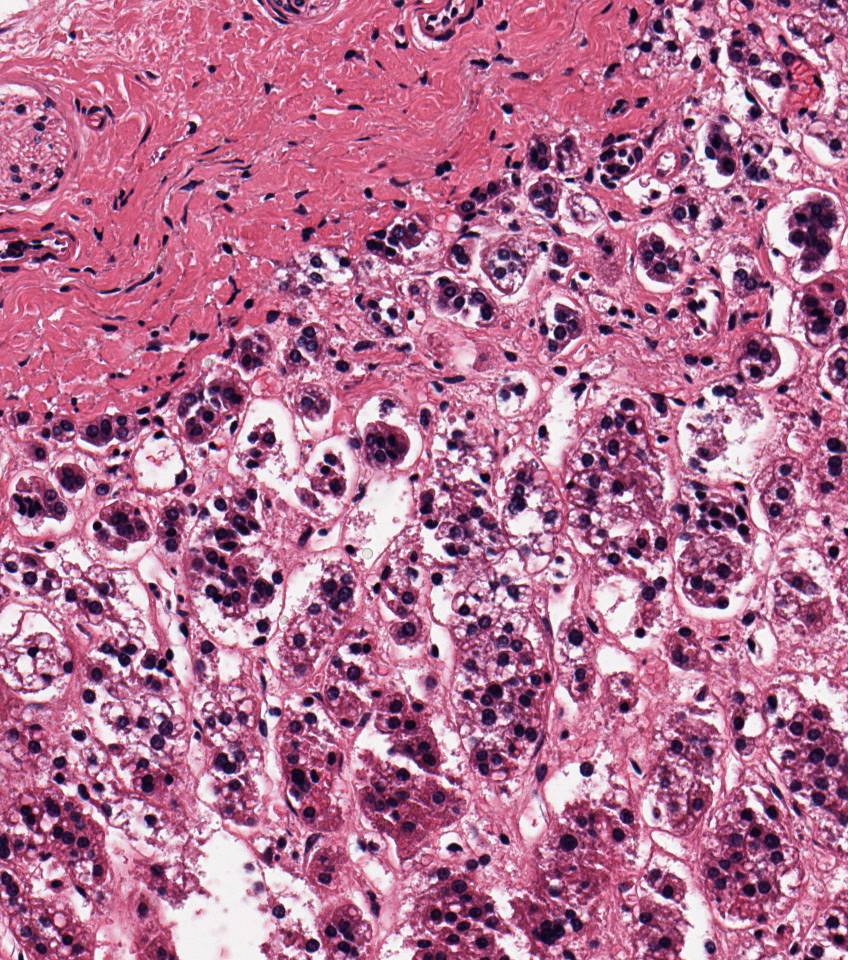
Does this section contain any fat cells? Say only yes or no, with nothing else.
No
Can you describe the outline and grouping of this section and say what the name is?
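See the upper left: dense pink collagenous stroma. The lower and right parts are filled with rounded nests of cells, divided by thin, delicate septa. Their nuclei are small, round and dark; their cytoplasm is granular, finely vacuolated, pale pink to purple. This is adrenal gland.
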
